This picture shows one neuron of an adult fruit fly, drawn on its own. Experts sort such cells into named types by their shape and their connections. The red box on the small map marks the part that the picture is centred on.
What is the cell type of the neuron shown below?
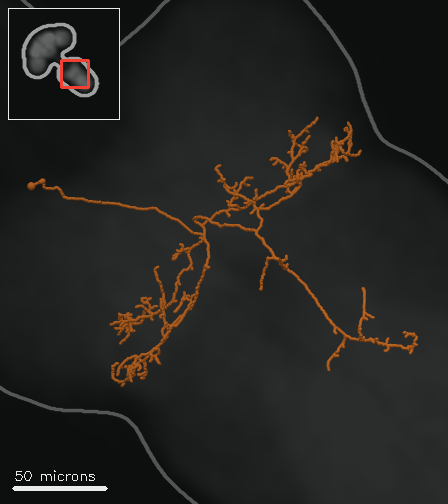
IN09B043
